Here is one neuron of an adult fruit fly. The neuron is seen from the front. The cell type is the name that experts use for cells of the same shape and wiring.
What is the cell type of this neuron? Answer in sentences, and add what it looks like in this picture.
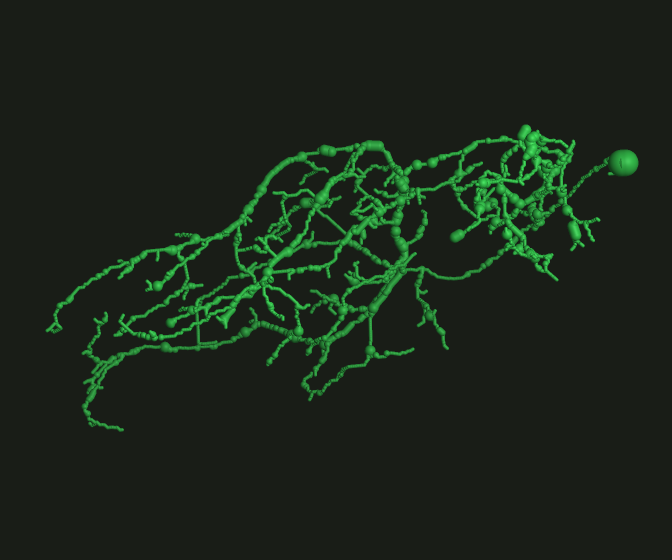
Its cell type is CB2592. Its broad class is central-brain intrinsic neuron. The cell body can be seen at the upper right of the picture. Dozens of branch ends can be seen.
